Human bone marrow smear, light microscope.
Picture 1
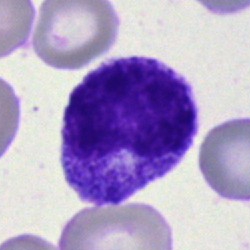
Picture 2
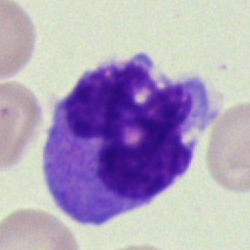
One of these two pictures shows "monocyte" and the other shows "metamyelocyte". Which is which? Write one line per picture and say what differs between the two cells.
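Picture 1: metamyelocyte. The lower part of the cell is speckled with coarse dark purple granules.
Picture 2: monocyte. No distinct granules are visible in the cytoplasm.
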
